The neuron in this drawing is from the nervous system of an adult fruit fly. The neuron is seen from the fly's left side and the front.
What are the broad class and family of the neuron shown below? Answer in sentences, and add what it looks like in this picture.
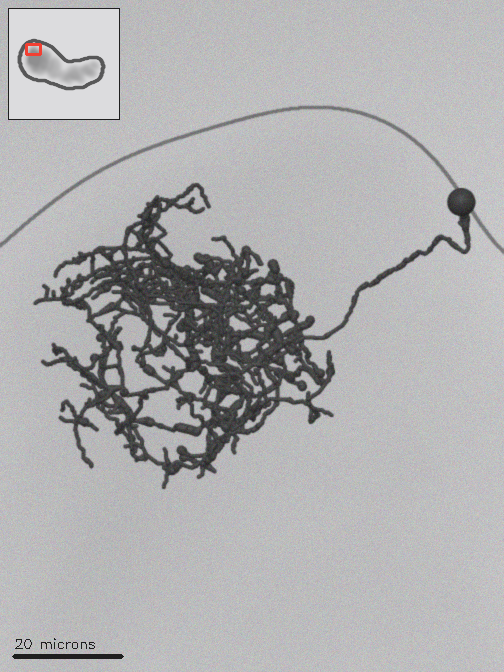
It is a central-brain intrinsic neuron. The family is hemilineage SLPpm1. By the scale bar it is about 80 microns wide in this view. Dozens of branch ends can be seen.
